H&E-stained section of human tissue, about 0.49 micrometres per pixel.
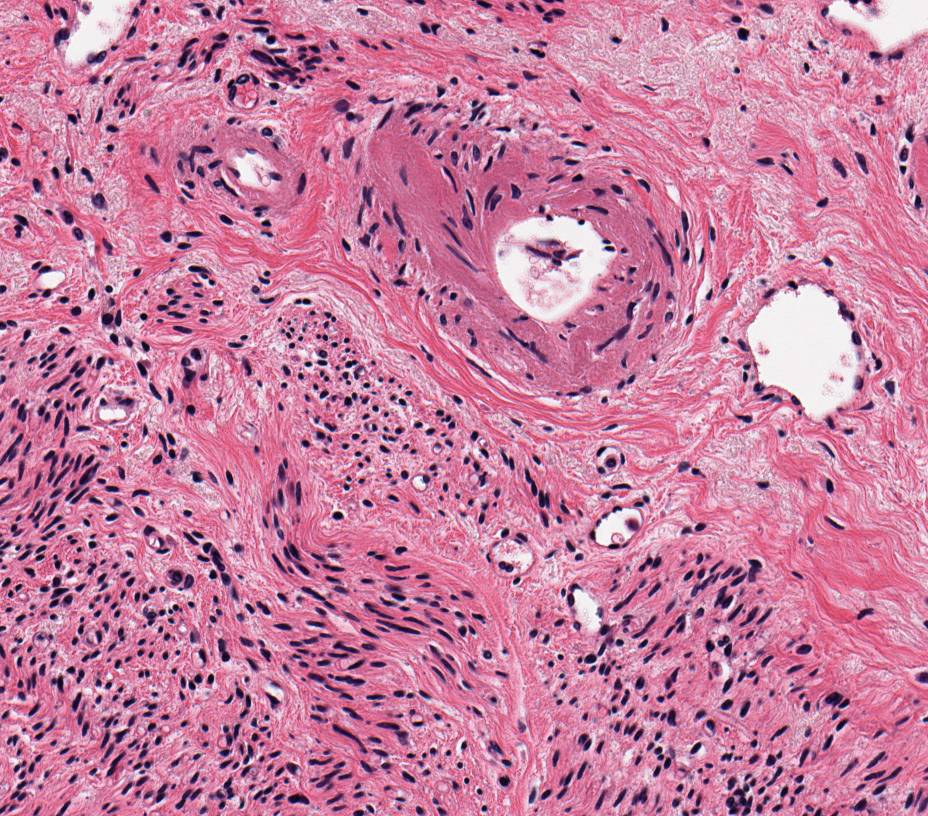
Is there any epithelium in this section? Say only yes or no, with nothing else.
No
